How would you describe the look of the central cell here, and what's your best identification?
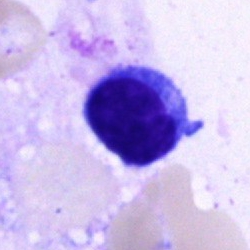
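The nucleus occupies most of the cell, leaving scant cytoplasm. The deep blue cytoplasm appears mainly as a thin rim along the upper right edge. A small cytoplasmic knob projects from the right side of the cell. The cell is a lymphocyte.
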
